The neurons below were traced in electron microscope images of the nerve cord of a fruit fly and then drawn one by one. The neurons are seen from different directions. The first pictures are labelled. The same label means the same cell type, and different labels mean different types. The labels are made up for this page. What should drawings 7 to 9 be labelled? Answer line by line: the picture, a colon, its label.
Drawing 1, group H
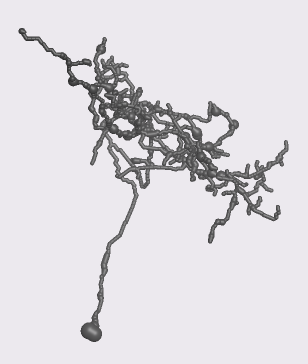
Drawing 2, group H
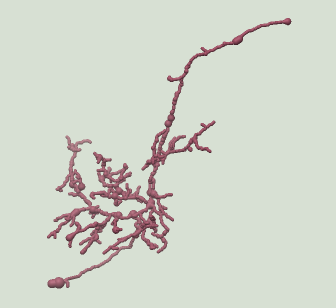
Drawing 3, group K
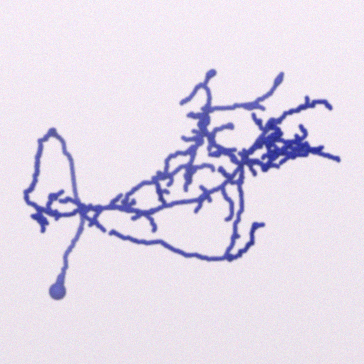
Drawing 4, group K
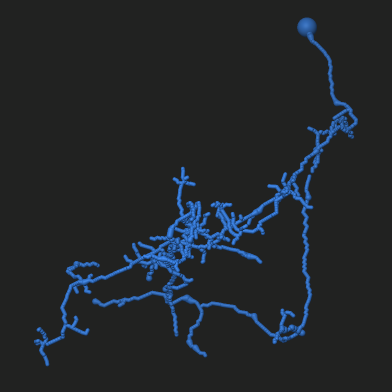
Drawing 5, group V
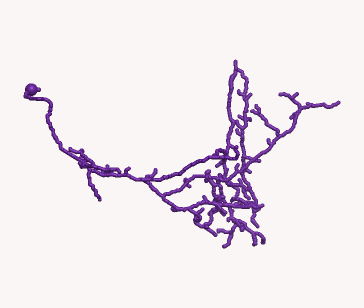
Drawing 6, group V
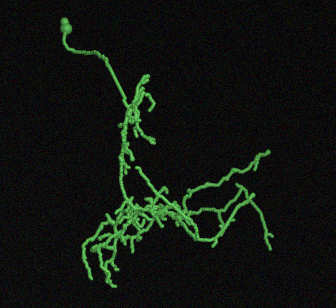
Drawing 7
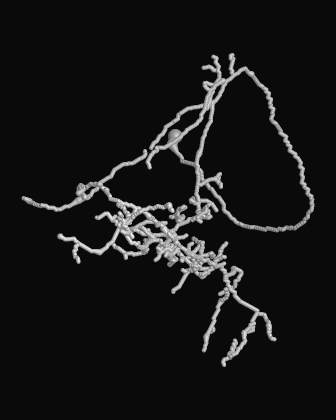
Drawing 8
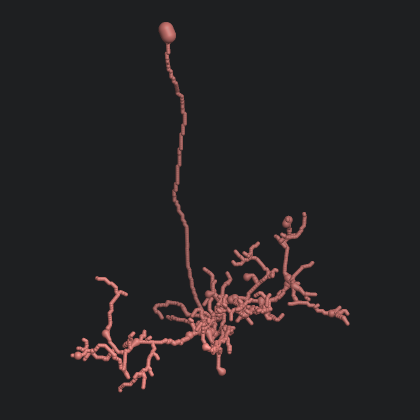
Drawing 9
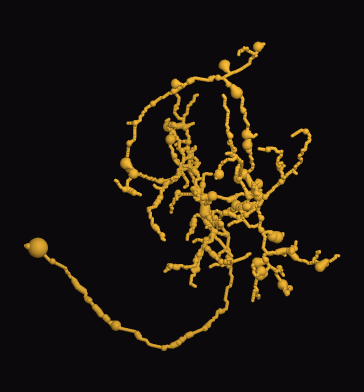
7: group K
8: group H
9: group K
